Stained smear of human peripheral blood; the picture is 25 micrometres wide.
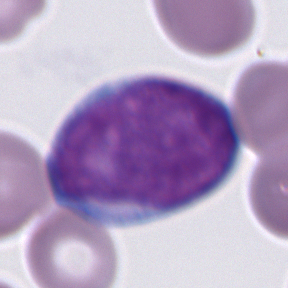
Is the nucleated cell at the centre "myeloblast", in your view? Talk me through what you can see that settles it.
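The deciding measurement is size: the cell is about 17 by 13 micrometres.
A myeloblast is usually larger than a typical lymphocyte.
On this basis the cell is a myeloblast, and typical lymphocyte does not fit. The nucleus is oval, without indentation or lobes, and measures about 17 by 11 micrometres, leaving little room for cytoplasm.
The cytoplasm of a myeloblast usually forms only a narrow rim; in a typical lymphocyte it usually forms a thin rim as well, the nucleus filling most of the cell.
This feature therefore fits both names. No granules are visible in the cytoplasm.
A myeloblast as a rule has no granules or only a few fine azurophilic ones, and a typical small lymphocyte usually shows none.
The lack of granules likewise fits both. The outline is smooth and oval, and red cells touch it at its left and right edges.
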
